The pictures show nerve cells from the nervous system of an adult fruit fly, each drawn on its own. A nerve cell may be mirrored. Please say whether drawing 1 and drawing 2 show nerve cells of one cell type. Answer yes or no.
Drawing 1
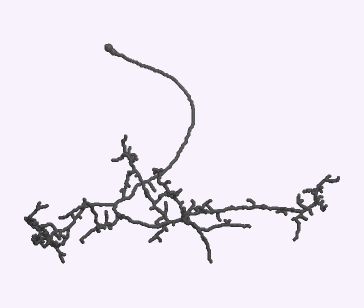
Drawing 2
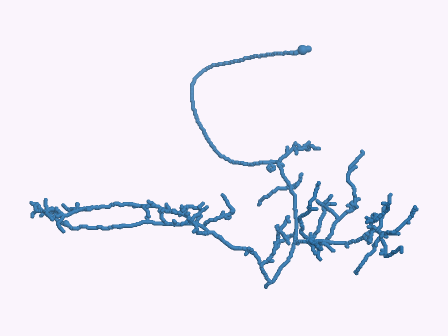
no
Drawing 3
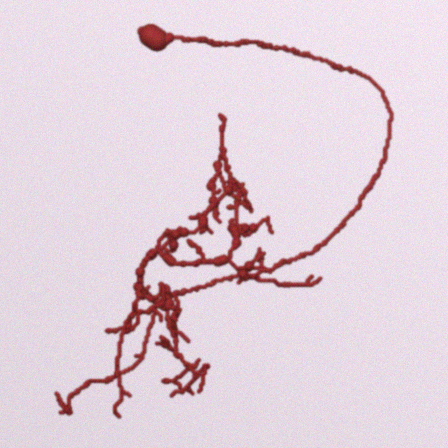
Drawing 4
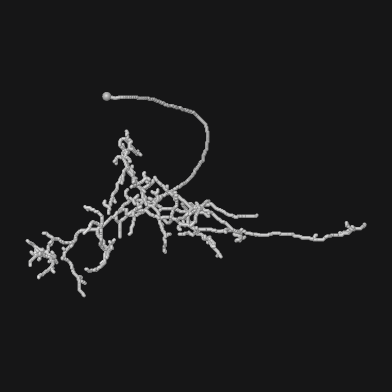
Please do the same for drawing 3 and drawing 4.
no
